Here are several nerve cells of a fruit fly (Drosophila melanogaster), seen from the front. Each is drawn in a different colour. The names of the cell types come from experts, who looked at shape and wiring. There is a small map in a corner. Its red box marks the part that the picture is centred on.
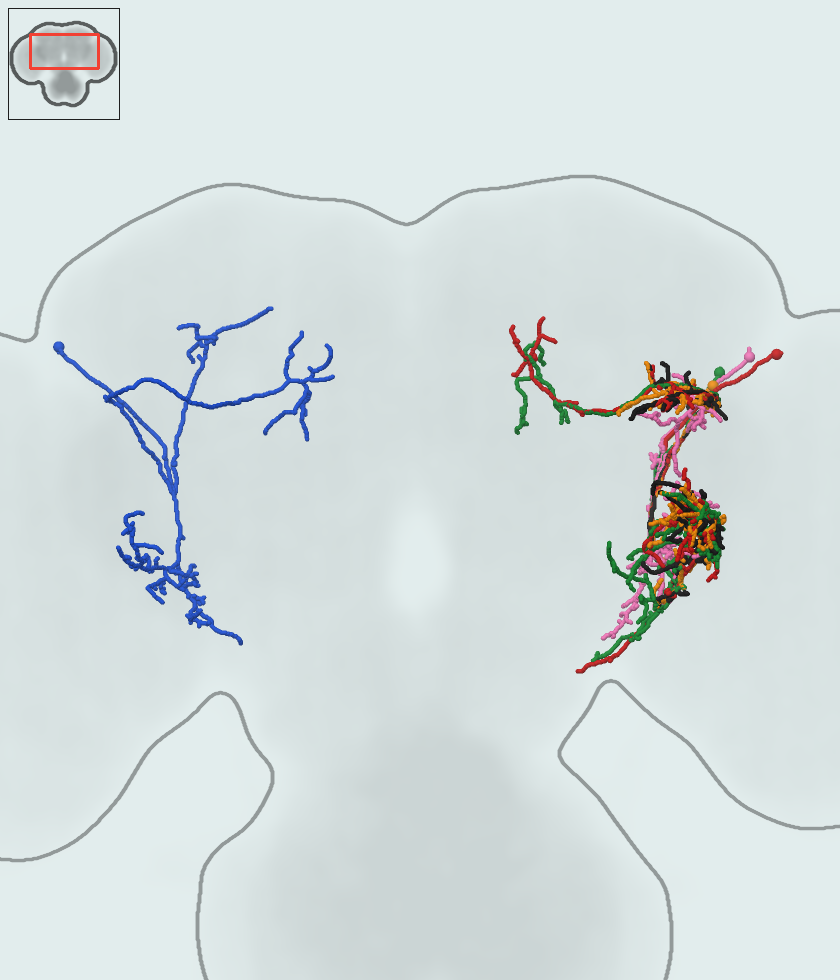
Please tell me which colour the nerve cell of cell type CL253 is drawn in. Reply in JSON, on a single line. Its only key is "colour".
{"colour": "blue"}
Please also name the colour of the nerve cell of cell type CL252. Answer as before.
{"colour": "green"}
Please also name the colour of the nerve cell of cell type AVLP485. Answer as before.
{"colour": "black"}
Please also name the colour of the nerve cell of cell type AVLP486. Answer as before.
{"colour": "pink"}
